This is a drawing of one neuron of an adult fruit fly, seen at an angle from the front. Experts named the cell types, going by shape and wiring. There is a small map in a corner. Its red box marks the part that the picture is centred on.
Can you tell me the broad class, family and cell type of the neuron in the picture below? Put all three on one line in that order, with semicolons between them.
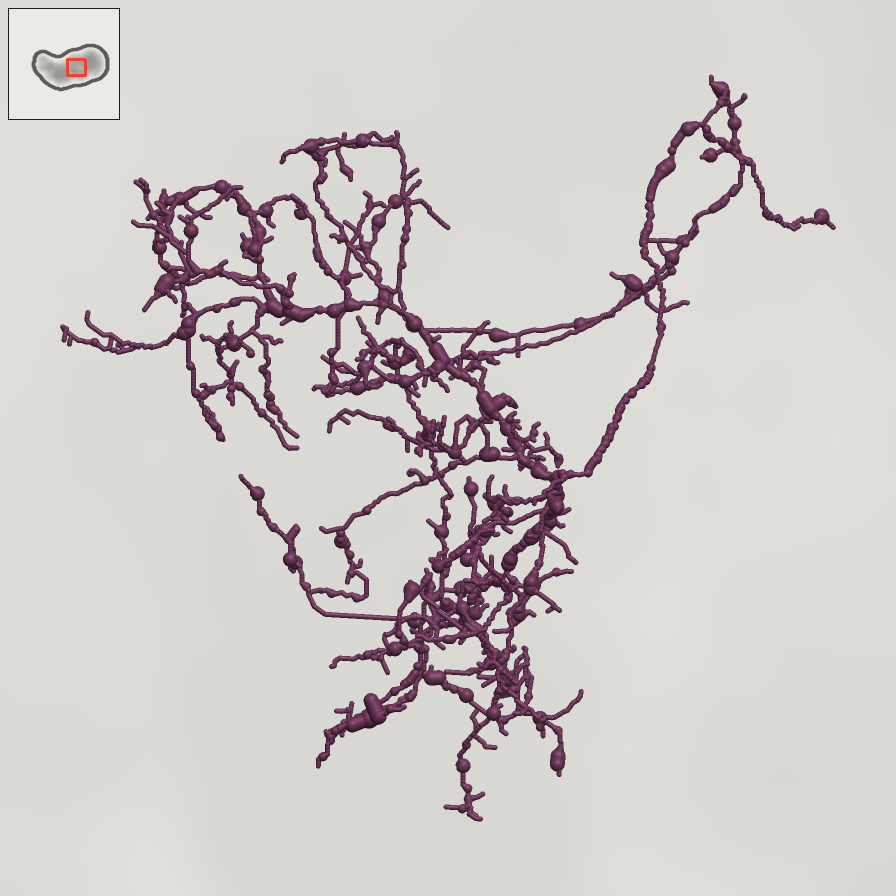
central-brain intrinsic neuron; hemilineage VLPa1_medial; aSP10B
